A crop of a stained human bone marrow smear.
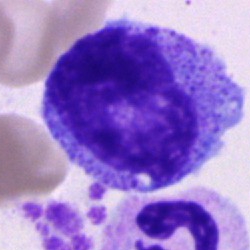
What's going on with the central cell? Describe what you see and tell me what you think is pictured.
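In outline the cell is roughly oval, its border irregular and bumpy on the right side. Its chromatin is dense and dark purple, with a few paler patches toward the centre. Pale blue cytoplasm surrounds the nucleus and forms its widest rim on the right. At the lower edge, beside the nucleus, lies a single small, clear, round space. This cell is a promyelocyte.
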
